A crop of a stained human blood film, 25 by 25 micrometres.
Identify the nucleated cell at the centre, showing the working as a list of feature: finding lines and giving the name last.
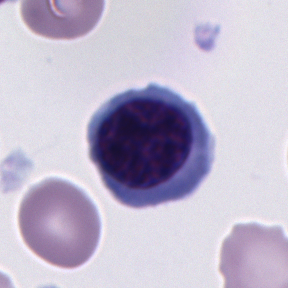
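Outline: roughly round, slightly uneven, small flattened bulges along upper right edge
Size: about 11 micrometres across, about 1.5 times as wide as a whole red cell shown
Nucleus: round, about 8 micrometres across, about 60% of the cell's area
Position: off-centre, pushed toward upper left
Chromatin: dark purple, coarsely clumped, paler streaks between clumps
Cytoplasm: blue rim, widest at lower right, thinnest at left
Name: normoblast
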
